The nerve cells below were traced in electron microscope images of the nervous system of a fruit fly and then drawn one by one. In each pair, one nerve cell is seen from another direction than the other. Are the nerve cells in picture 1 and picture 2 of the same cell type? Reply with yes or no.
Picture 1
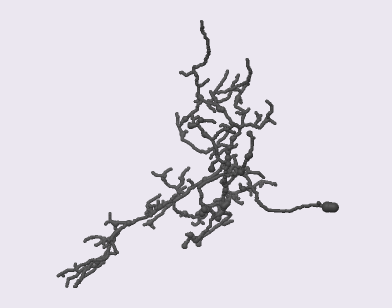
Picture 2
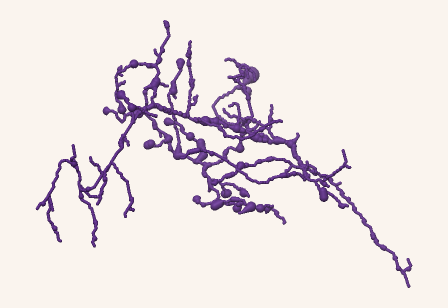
yes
